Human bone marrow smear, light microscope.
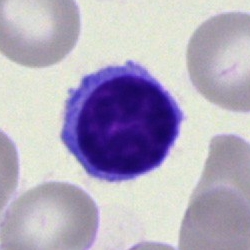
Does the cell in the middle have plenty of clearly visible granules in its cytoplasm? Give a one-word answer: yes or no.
No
